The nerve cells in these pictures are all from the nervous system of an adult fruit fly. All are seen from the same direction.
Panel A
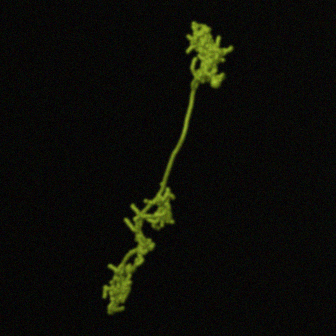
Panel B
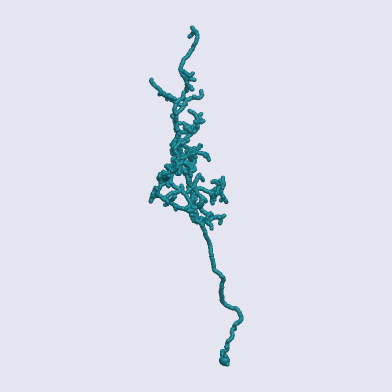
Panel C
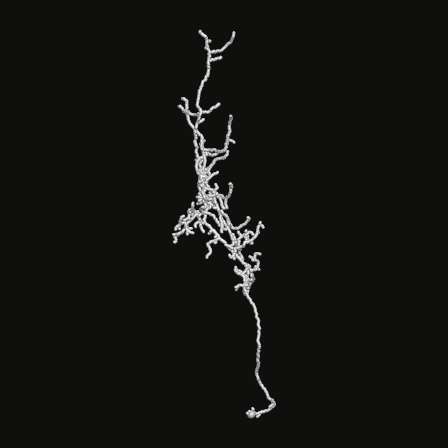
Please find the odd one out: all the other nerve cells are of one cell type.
A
